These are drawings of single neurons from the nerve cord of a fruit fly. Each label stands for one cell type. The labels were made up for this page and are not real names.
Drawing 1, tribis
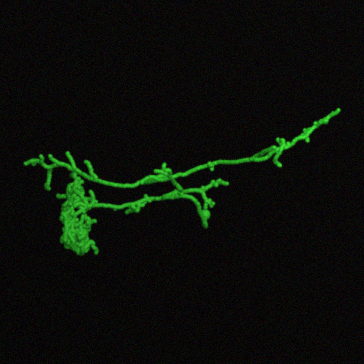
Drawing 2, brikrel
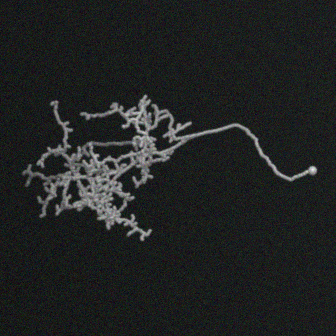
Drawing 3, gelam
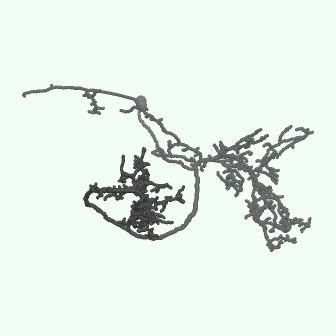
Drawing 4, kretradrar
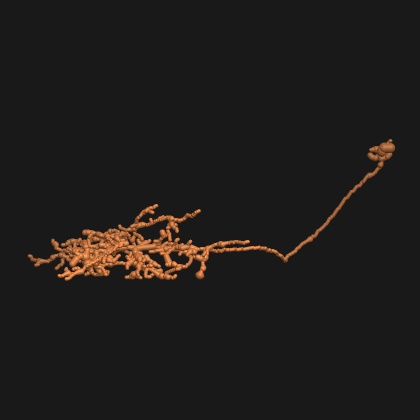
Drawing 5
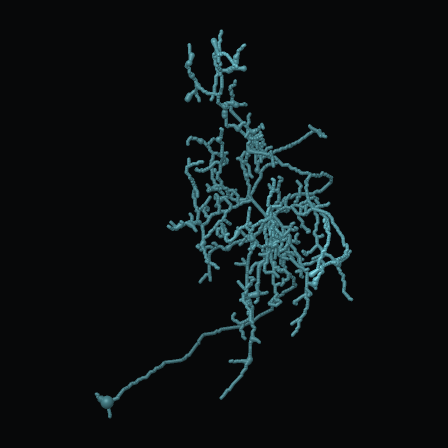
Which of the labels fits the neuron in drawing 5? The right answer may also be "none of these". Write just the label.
none of these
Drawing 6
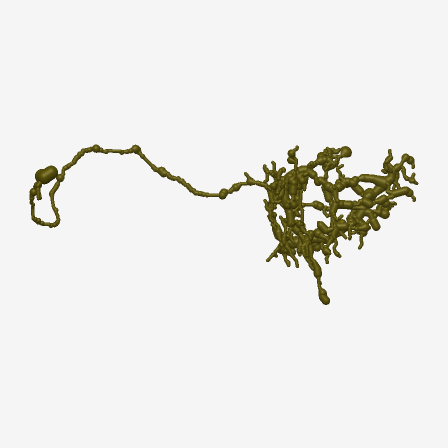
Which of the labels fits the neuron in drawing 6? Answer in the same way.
kretradrar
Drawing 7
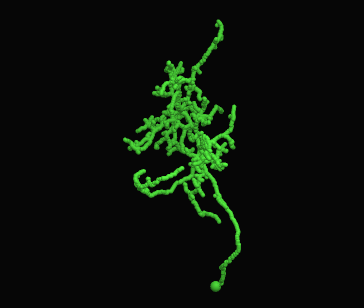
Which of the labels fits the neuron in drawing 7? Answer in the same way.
brikrel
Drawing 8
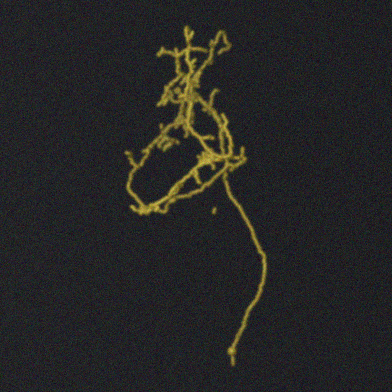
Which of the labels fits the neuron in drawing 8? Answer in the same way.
brikrel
